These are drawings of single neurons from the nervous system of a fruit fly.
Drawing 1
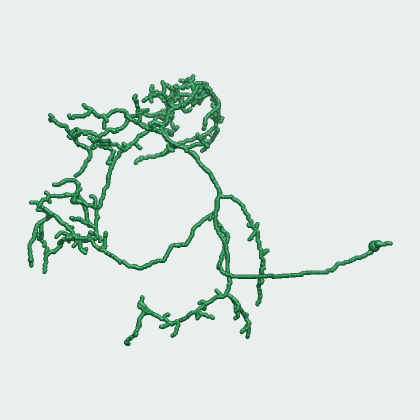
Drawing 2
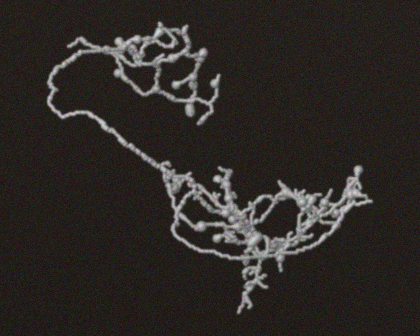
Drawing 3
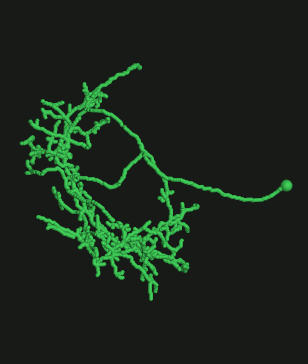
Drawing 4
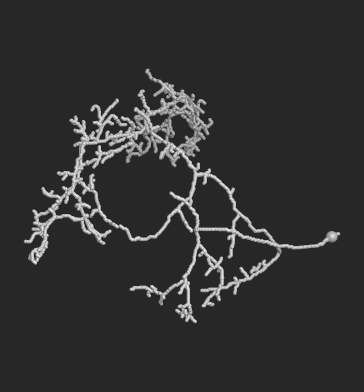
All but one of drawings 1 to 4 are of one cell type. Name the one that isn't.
Drawing 2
